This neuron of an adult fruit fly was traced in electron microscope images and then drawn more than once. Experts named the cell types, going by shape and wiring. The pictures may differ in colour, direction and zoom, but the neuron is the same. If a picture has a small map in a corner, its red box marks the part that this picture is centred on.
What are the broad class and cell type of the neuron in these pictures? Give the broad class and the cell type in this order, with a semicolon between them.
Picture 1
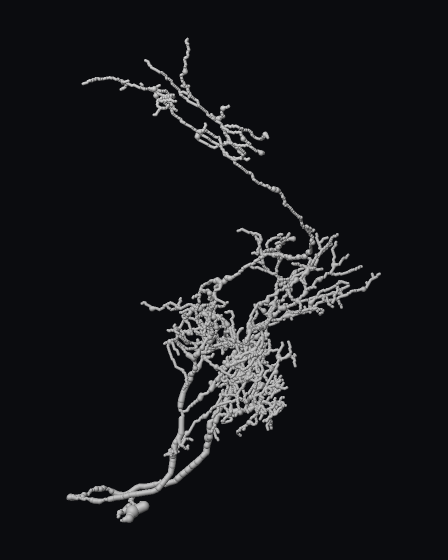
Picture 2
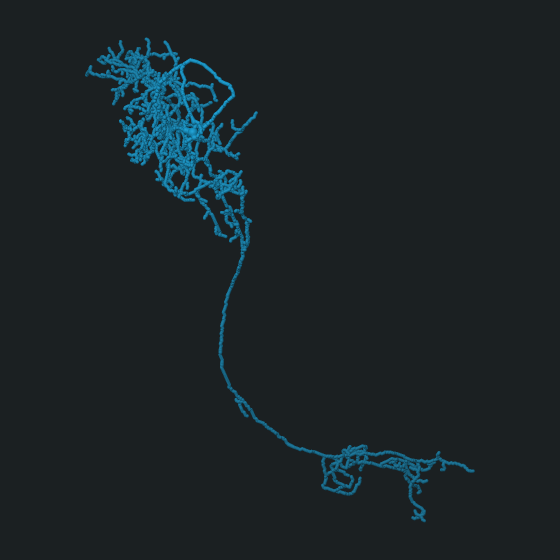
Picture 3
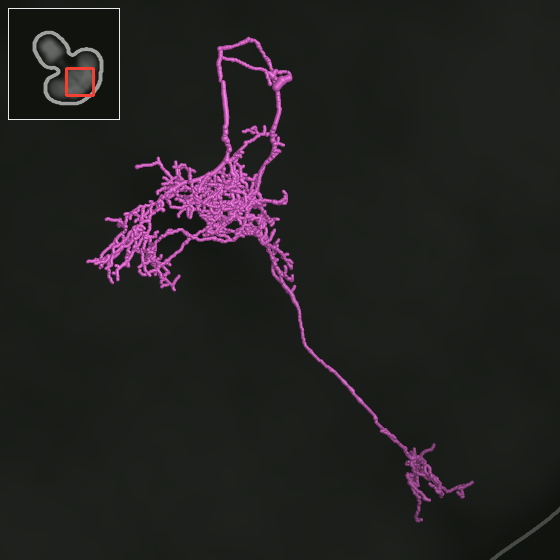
central-brain intrinsic neuron; GNG550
